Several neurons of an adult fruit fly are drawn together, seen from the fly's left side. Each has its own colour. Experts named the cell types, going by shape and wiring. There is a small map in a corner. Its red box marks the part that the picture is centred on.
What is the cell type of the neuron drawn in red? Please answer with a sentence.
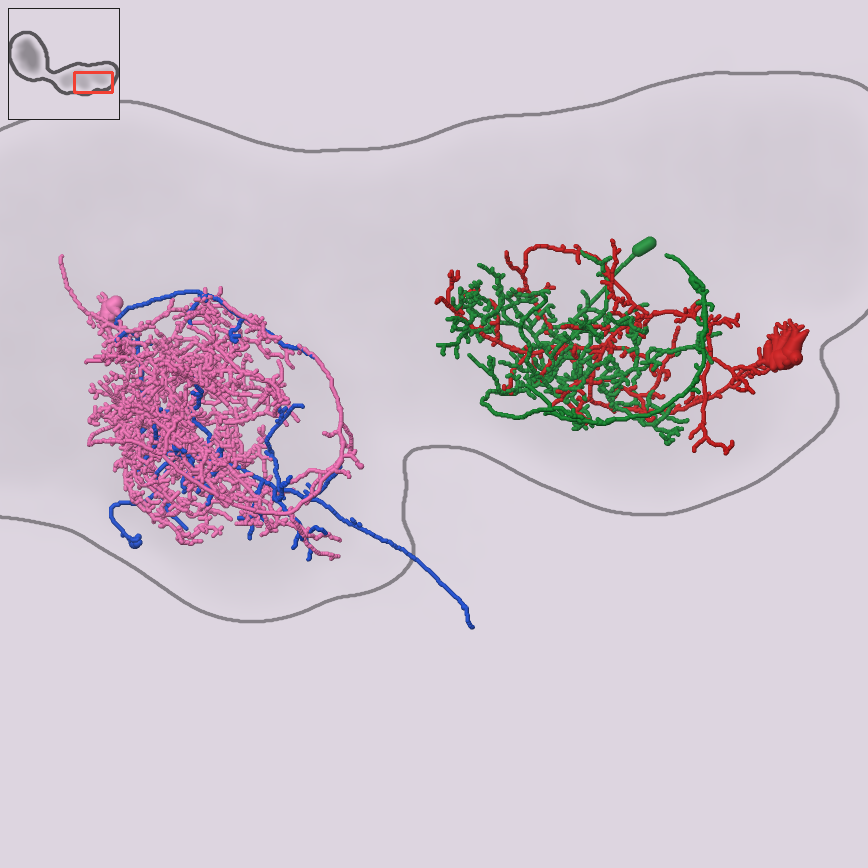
The cell type is Ti extensor MN.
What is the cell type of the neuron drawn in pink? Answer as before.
The cell type is IN09A002.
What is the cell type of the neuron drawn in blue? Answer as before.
The cell type is MNml78.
